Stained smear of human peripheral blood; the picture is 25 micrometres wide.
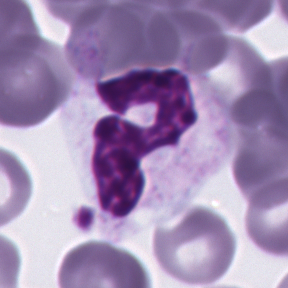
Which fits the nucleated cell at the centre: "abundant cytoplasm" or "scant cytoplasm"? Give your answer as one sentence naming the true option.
A wide area of cytoplasm encircles its nucleus.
